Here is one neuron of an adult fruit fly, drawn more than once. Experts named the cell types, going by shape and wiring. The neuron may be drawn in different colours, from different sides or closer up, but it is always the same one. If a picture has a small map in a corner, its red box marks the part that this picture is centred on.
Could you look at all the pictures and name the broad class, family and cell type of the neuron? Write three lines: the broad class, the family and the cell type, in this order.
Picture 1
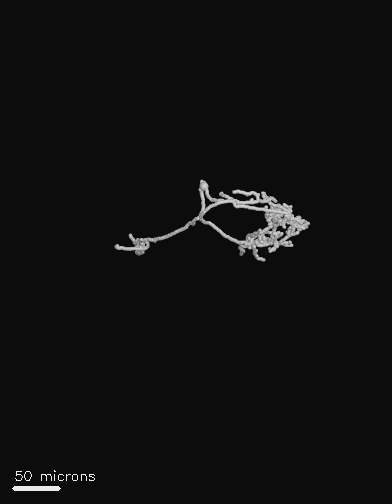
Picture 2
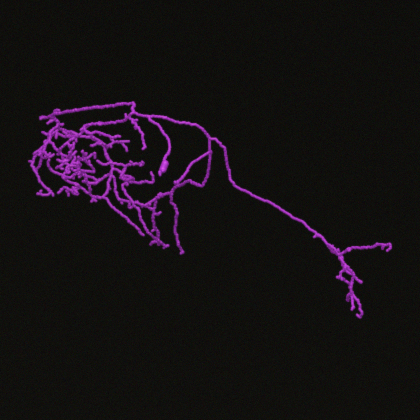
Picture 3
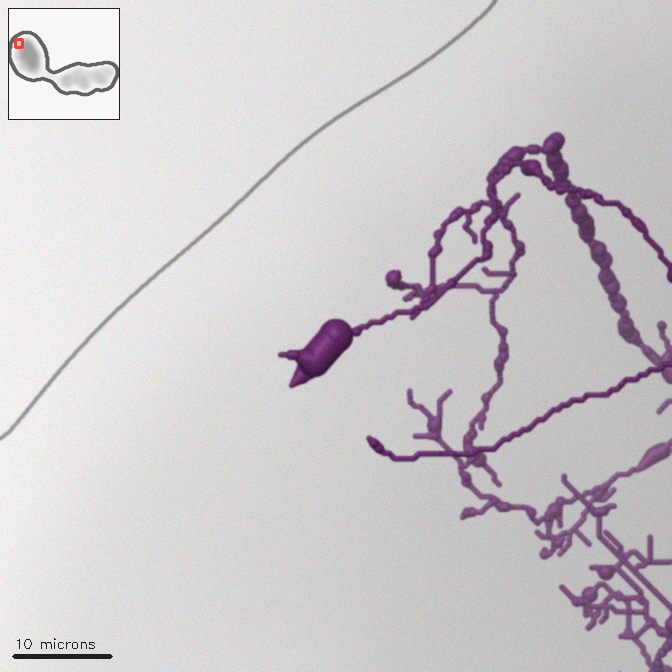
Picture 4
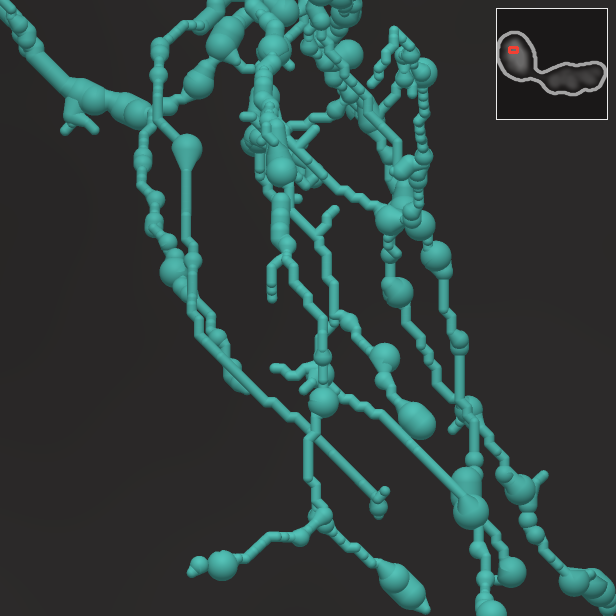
central-brain intrinsic neuron
hemilineage SMPad1
SIP142m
